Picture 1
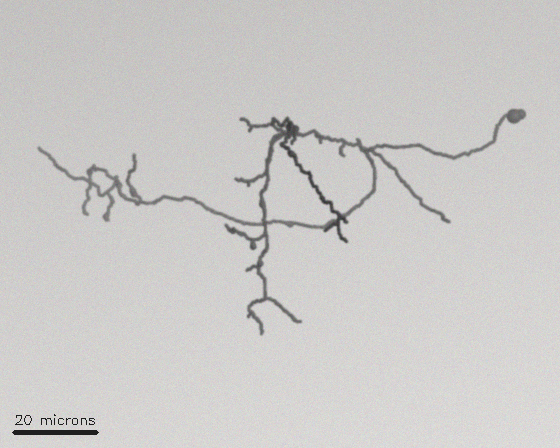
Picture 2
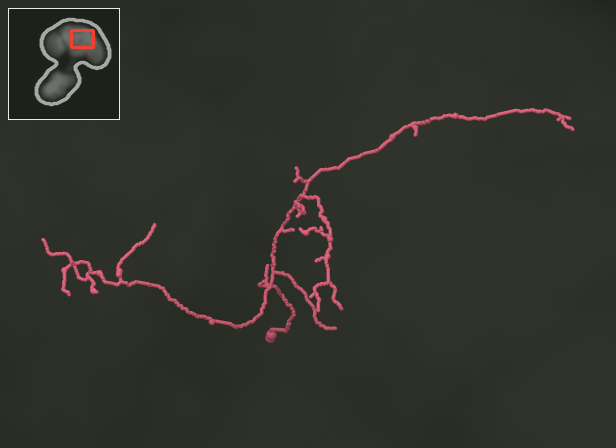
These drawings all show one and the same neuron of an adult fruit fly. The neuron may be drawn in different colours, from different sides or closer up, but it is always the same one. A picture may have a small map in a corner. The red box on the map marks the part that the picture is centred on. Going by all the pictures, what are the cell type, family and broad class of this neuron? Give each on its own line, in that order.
CB1876
hemilineage PSp3
central-brain intrinsic neuron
